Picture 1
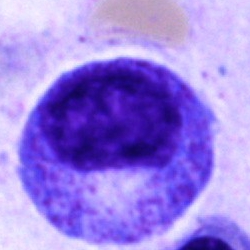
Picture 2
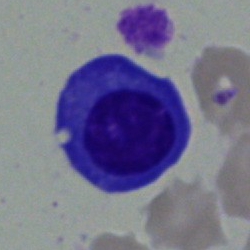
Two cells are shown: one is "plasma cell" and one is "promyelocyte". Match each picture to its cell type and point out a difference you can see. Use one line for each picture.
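The cell in picture 1 is a promyelocyte. The cytoplasm contains many small reddish-purple granules.
The cell in picture 2 is a plasma cell. No granules are visible in the cytoplasm.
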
